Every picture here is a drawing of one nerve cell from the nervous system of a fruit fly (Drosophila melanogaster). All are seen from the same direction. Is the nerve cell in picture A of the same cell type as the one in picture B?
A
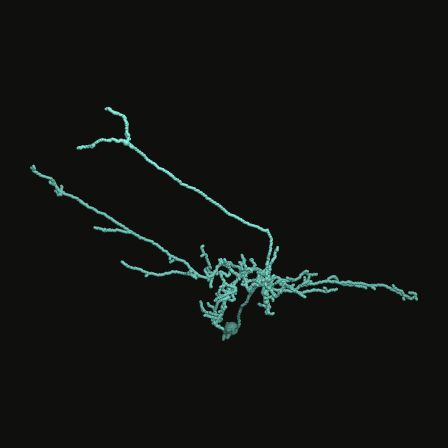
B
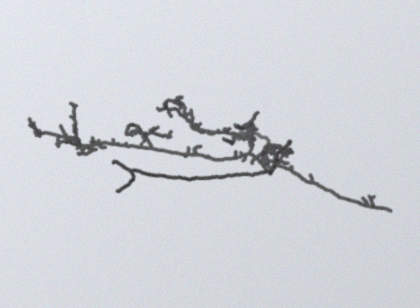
yes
